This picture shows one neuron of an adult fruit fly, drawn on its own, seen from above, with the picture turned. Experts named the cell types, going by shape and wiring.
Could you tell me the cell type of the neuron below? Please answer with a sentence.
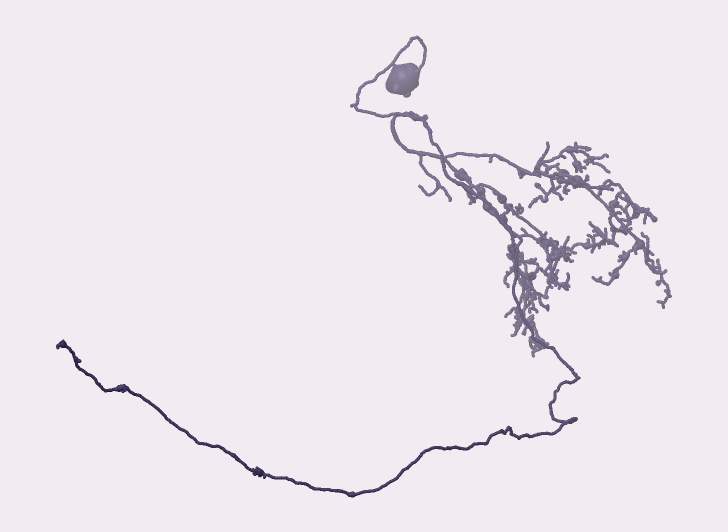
The cell type is LoVP13.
